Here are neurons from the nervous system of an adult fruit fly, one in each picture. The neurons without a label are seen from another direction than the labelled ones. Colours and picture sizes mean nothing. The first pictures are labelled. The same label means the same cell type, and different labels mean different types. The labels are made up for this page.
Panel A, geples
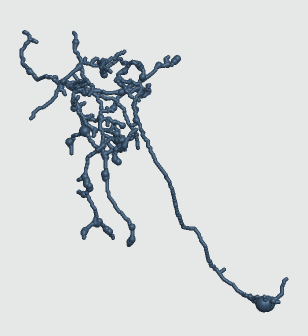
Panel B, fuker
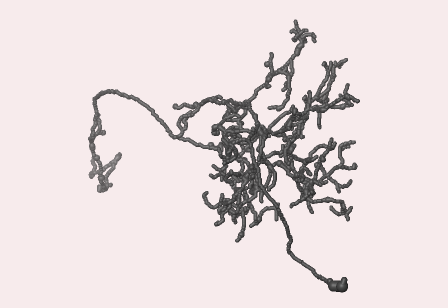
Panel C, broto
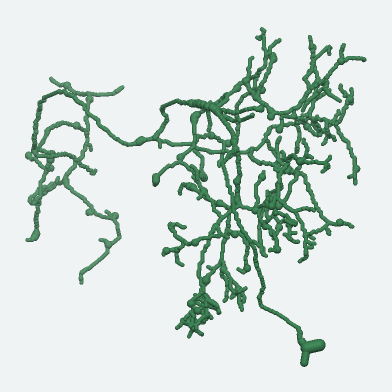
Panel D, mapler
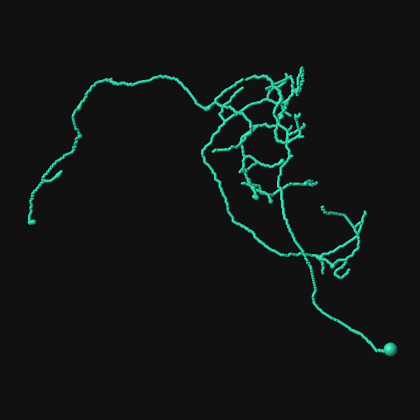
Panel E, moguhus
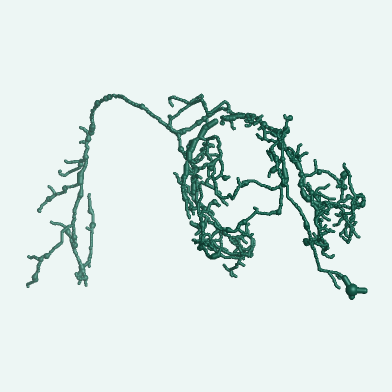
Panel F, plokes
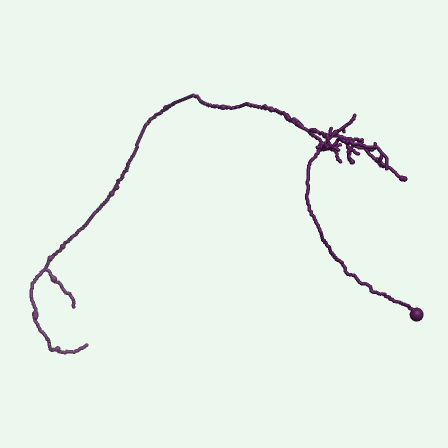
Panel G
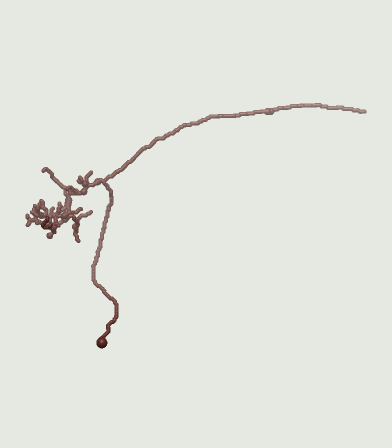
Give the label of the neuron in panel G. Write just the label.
plokes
